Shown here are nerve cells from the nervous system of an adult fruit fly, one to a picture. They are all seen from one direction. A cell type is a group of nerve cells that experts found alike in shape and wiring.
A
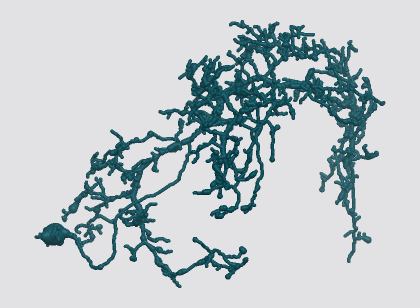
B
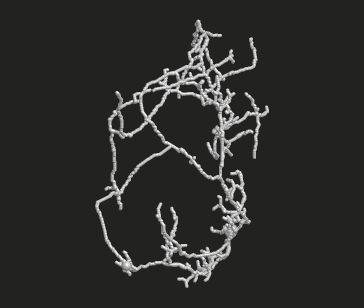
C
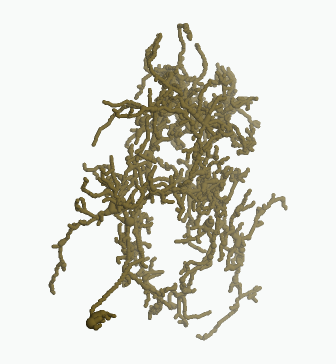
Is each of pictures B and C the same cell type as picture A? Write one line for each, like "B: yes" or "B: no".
B: no
C: no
